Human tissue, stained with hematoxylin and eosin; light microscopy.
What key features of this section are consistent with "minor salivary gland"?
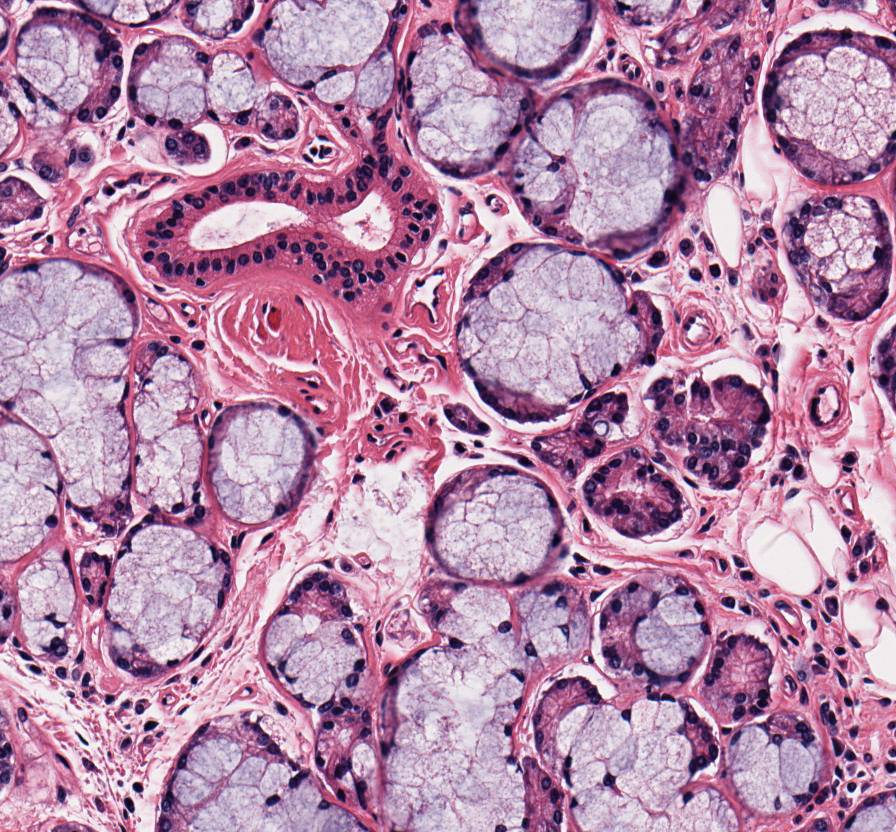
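Most of the field is packed with rounded mucous acini separated by thin bands of pink connective tissue, which fits a minor salivary gland.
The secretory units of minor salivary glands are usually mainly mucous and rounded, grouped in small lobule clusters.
The mucous cells also agree: their cytoplasm is pale grey-lilac and foamy, with dark nuclei flattened against the base of the acini.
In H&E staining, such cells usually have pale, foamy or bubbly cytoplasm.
A few acini right of centre do not match this: their cells have darker purple, granular cytoplasm and round nuclei. Pink collagen with scattered small spindle-shaped nuclei forms the stroma between the acini.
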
